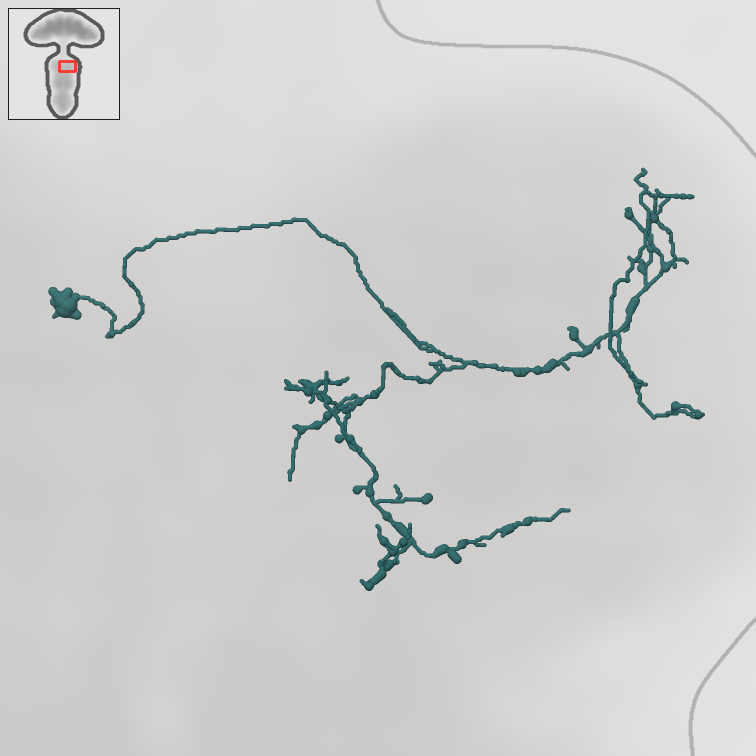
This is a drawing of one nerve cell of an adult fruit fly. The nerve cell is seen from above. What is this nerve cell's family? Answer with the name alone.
hemilineage 14A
